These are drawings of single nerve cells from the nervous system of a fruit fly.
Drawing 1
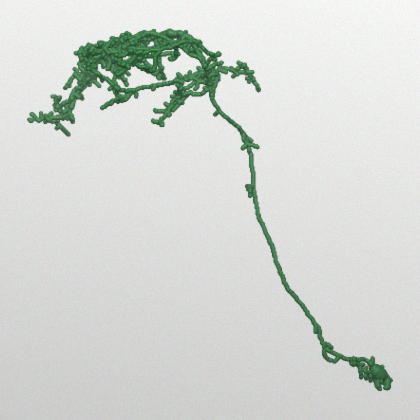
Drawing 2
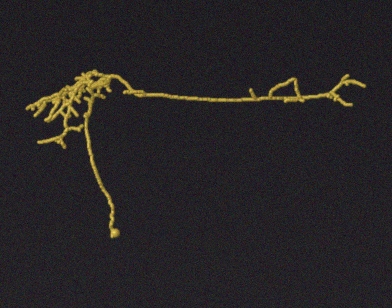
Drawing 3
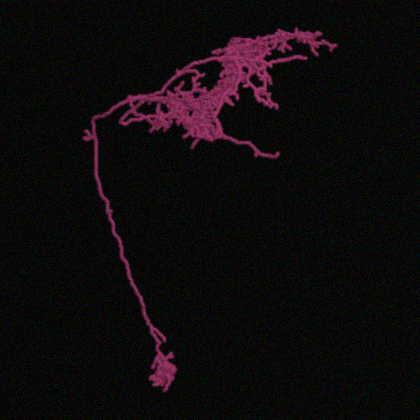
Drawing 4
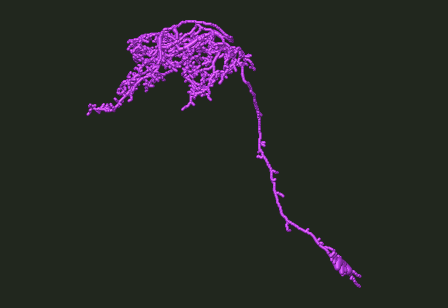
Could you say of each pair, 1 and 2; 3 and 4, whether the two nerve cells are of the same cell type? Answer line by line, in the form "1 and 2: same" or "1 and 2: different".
1 and 2: different
3 and 4: same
